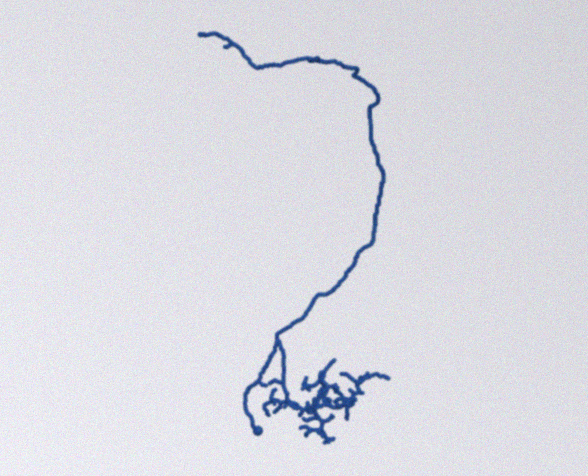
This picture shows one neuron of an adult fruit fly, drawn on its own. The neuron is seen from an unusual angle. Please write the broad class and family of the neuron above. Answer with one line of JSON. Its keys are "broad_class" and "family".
{"broad_class": "visual projection neuron", "family": "LoVP"}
